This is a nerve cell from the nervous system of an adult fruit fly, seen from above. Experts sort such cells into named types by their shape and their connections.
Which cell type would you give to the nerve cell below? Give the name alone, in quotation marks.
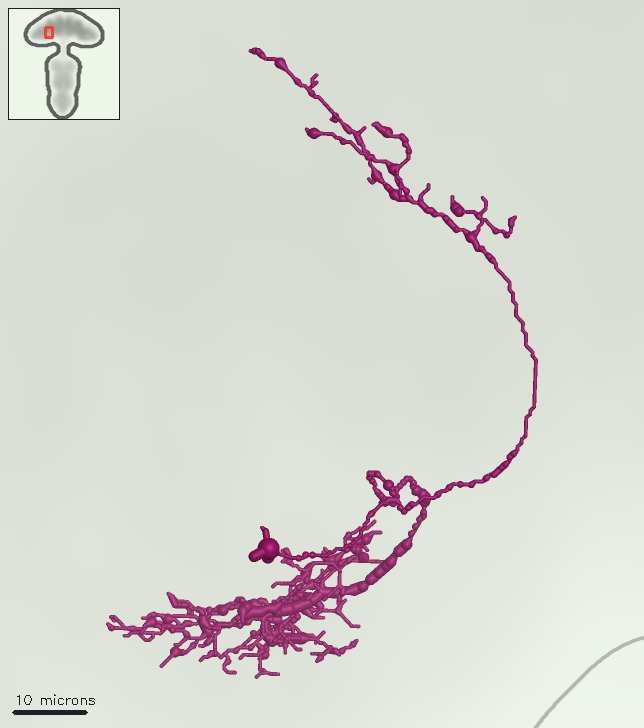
"LC21"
